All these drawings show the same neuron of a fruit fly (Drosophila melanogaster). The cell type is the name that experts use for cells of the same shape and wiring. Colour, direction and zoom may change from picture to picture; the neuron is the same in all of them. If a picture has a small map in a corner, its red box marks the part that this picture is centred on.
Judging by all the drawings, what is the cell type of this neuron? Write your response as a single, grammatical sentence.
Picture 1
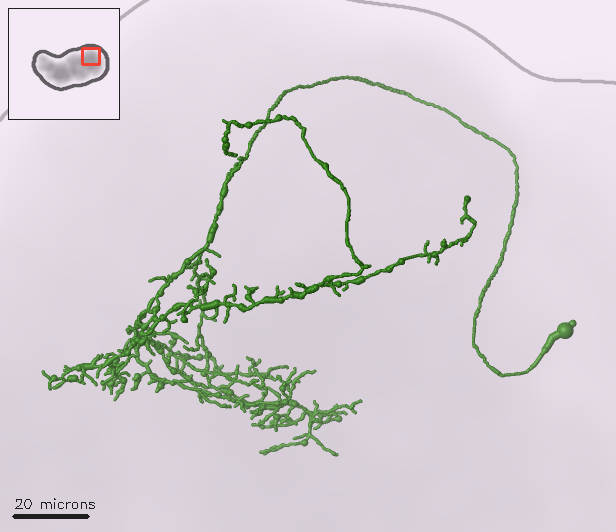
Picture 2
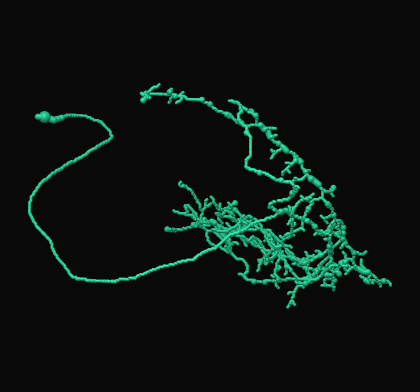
This neuron is included in the cell type CL015_a.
